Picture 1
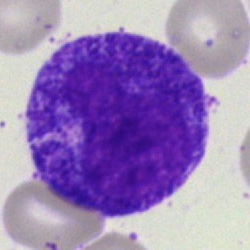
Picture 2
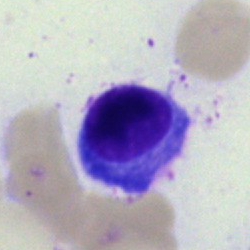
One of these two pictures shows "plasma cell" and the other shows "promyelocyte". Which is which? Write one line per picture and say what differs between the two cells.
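Picture 1 shows a promyelocyte: The cell is densely packed with coarse dark purple granules.
Picture 2 shows a plasma cell: No granules are seen in the cytoplasm.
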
